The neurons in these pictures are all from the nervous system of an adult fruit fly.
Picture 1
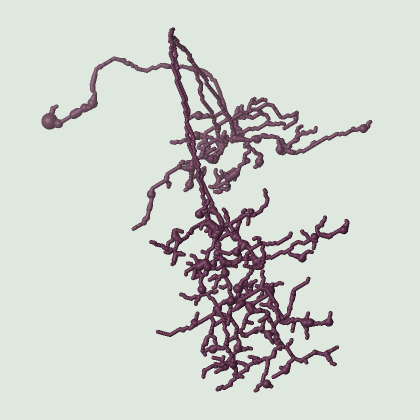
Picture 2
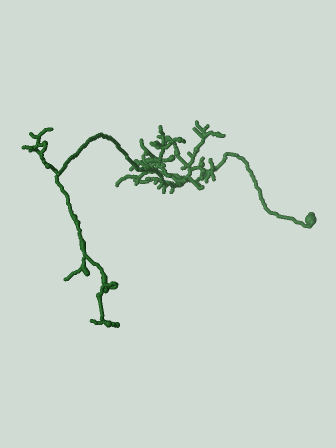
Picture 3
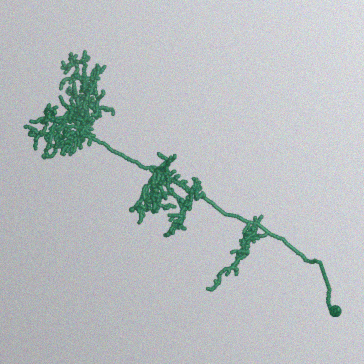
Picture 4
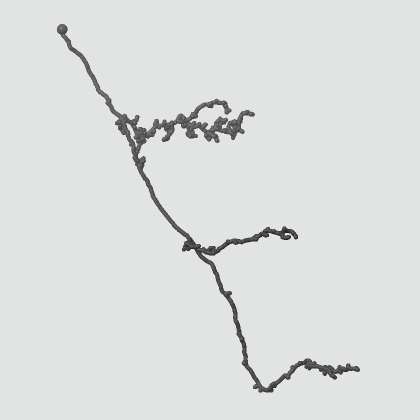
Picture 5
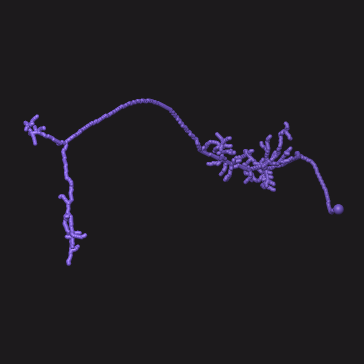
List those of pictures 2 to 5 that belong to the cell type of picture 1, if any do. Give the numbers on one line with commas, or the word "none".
3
